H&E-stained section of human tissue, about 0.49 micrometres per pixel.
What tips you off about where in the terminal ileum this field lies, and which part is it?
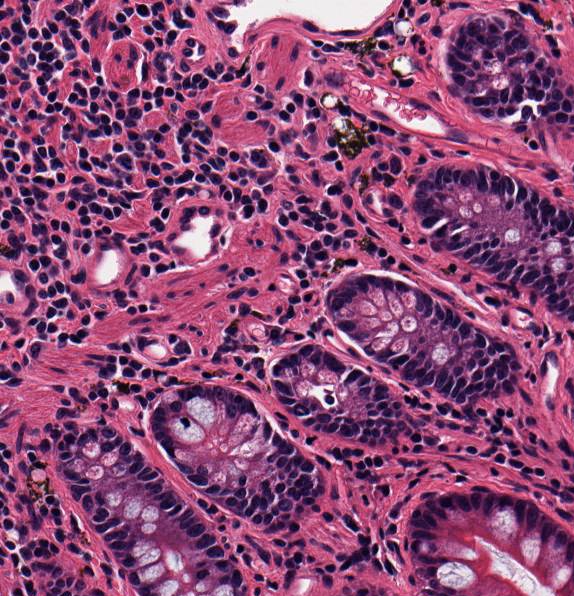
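So, these rounded and oblong profiles at right and below are intestinal crypt glands. Each sits apart in stroma, never back to back, and the stroma is crowded with small round dark nuclei, most of all in the glandless upper left.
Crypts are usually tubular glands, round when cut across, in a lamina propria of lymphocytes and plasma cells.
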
